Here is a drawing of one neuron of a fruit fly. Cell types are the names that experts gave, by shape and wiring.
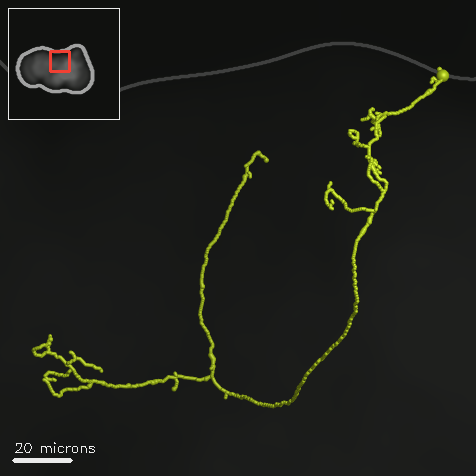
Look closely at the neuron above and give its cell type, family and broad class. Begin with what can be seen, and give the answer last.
The cell body is at the upper right of the picture. By the scale bar it is about 150 microns wide in this view. It is of cell type KCa'b'-ap2. Its family is called class Kenyon Cell. Its broad class is central-brain intrinsic neuron.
